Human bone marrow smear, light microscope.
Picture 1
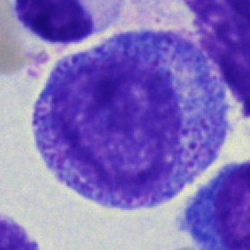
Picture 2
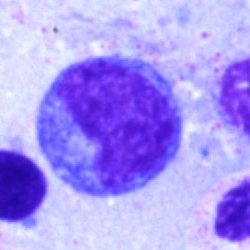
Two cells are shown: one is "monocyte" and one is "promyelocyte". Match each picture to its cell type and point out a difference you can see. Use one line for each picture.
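In picture 1 we see a promyelocyte: Fine purple-red granules are scattered through the cytoplasm.
In picture 2 we see a monocyte: No distinct granules are visible in the cytoplasm.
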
